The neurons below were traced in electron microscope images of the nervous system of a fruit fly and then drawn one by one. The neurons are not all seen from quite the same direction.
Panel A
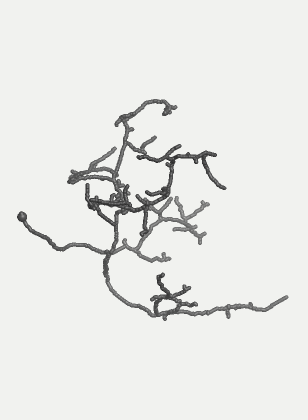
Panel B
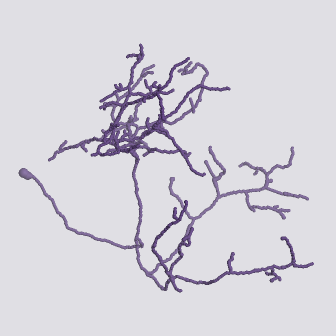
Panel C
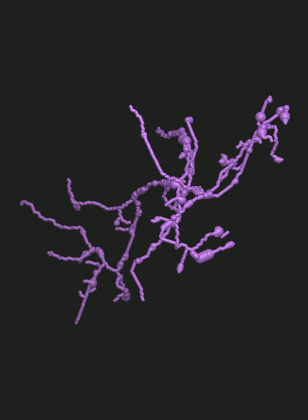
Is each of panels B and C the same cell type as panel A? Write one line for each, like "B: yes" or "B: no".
B: yes
C: no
